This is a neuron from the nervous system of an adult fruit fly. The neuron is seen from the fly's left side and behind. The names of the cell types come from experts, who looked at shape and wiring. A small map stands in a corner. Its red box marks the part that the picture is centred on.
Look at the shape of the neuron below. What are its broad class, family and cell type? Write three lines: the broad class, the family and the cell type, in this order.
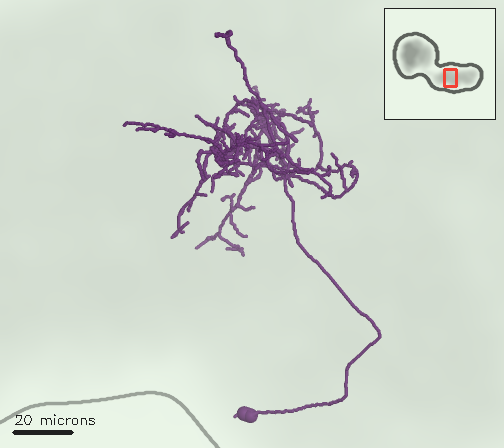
nerve-cord intrinsic neuron
hemilineage 00A
IN00A054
